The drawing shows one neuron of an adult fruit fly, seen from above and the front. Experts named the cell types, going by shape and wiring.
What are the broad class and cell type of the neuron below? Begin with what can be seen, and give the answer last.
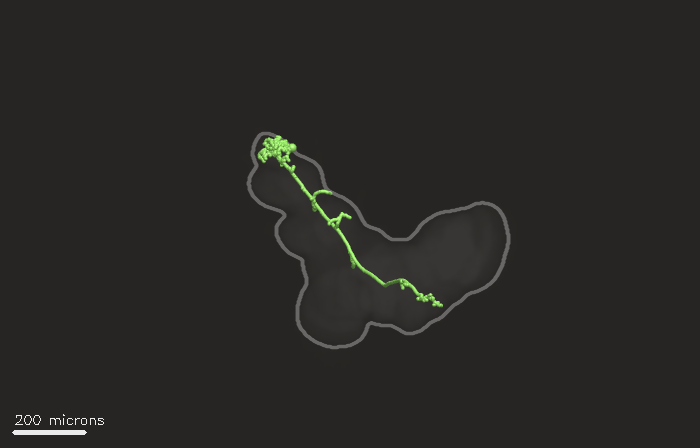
By the scale bar it is about 500 microns wide in this view. As drawn here it is about as wide as it is tall. Its broad class is ascending neuron. Its cell type is ANXXX169.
